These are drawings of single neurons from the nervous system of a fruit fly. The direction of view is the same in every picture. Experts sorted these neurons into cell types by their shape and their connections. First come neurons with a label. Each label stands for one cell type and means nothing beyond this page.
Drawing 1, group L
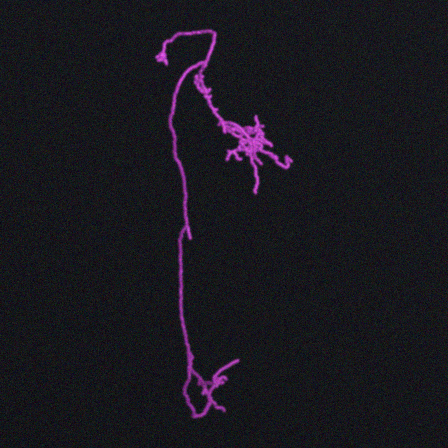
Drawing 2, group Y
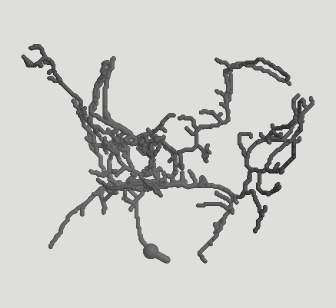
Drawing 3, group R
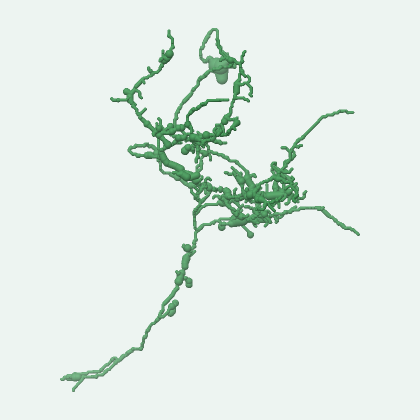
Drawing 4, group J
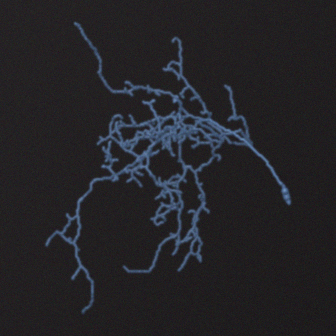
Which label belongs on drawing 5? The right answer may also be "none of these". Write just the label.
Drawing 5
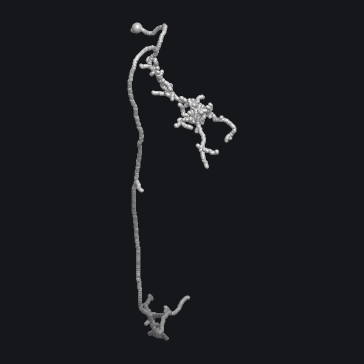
group L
